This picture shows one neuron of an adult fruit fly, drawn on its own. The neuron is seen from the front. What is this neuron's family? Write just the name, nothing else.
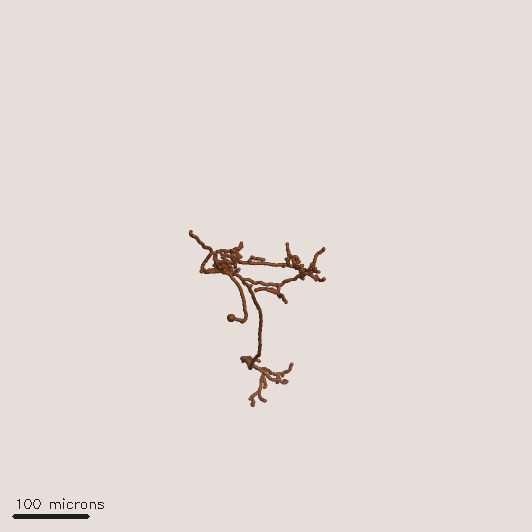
hemilineage MX3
